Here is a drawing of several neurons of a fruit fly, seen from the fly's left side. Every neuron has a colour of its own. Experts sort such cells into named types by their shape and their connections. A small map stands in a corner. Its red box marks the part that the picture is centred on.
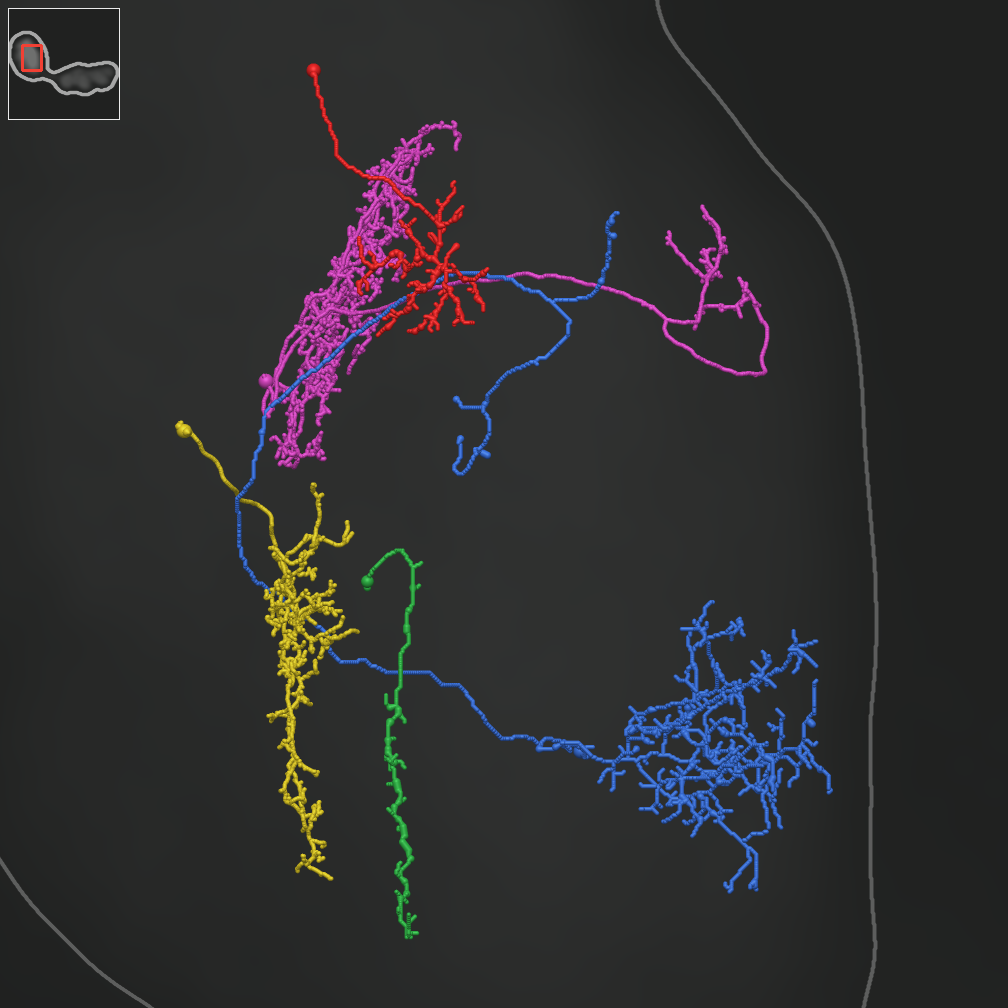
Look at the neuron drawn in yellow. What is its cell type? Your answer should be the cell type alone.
Dm16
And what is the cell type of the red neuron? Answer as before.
Dm15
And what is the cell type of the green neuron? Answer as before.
Dm3c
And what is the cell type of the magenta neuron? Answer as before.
MeLo2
